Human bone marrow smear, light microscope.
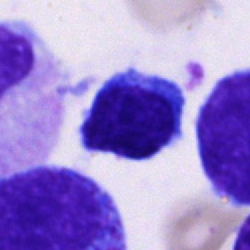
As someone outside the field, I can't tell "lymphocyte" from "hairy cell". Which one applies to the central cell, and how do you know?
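Lymphocyte. Cytoplasm scant: at most a thin deep-blue rim at the edge.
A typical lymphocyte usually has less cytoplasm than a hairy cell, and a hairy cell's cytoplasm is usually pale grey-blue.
Rim here is deep blue, not pale grey-blue. Nucleus a single unlobed mass filling nearly the whole cell; chromatin dense, dark blue-purple throughout. Outline irregular, edge bumpy and uneven.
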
